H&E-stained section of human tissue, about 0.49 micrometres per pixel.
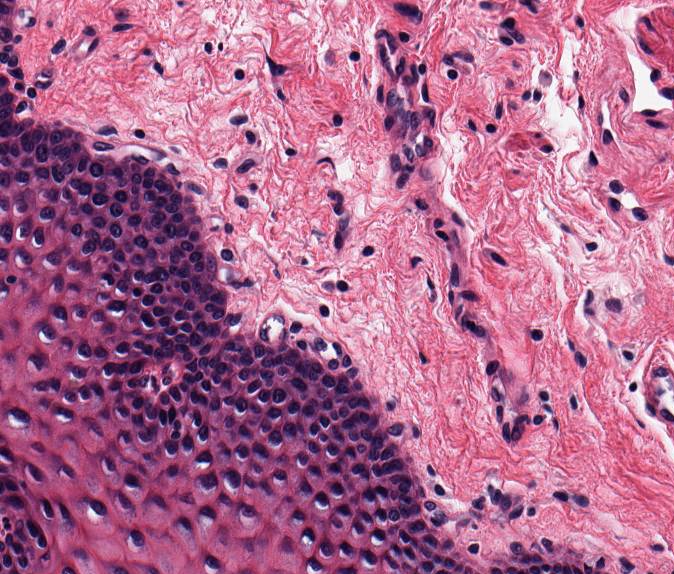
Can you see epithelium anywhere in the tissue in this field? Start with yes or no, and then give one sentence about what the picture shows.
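Yes. Stratified squamous epithelium fills the lower left of the field and connective tissue fills the upper right.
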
